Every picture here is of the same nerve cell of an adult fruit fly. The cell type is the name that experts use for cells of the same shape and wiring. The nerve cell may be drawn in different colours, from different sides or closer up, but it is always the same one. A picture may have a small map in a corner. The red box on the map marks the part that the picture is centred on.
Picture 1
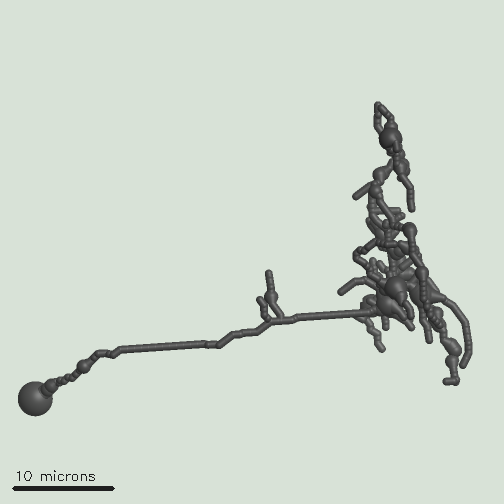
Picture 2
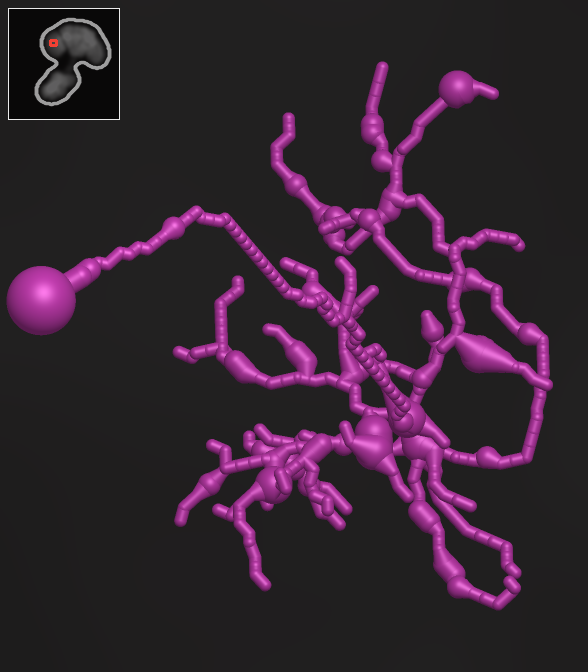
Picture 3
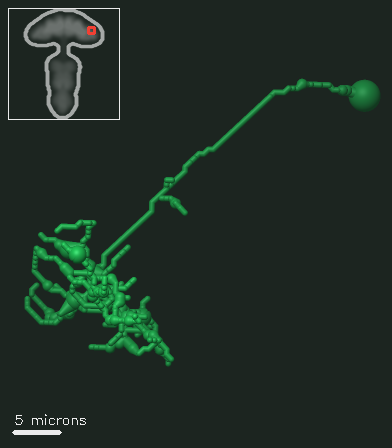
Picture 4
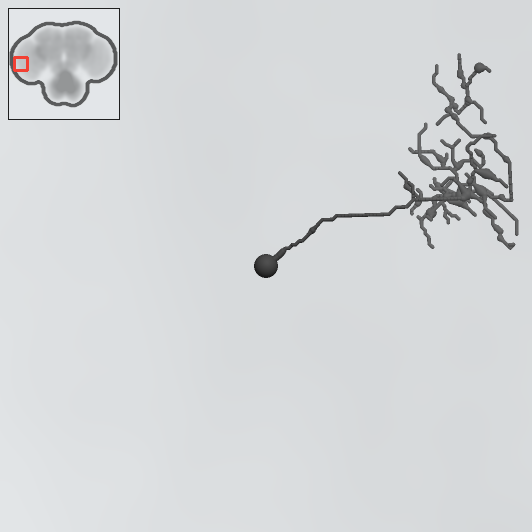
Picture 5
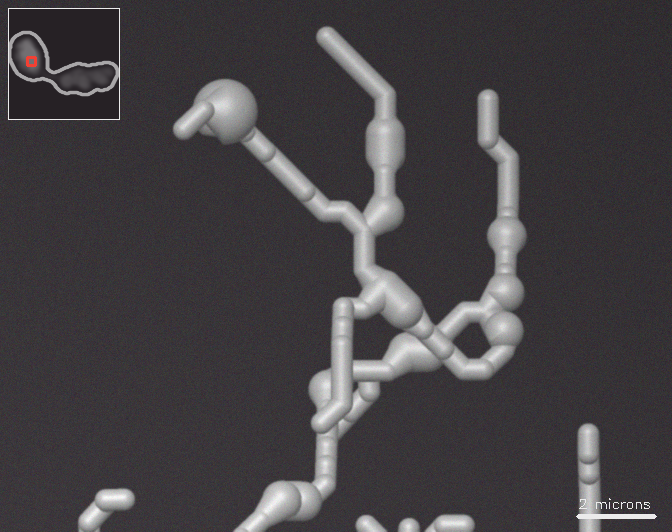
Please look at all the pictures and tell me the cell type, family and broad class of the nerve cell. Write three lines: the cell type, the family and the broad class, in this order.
Cm1
Cm
optic-lobe intrinsic neuron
